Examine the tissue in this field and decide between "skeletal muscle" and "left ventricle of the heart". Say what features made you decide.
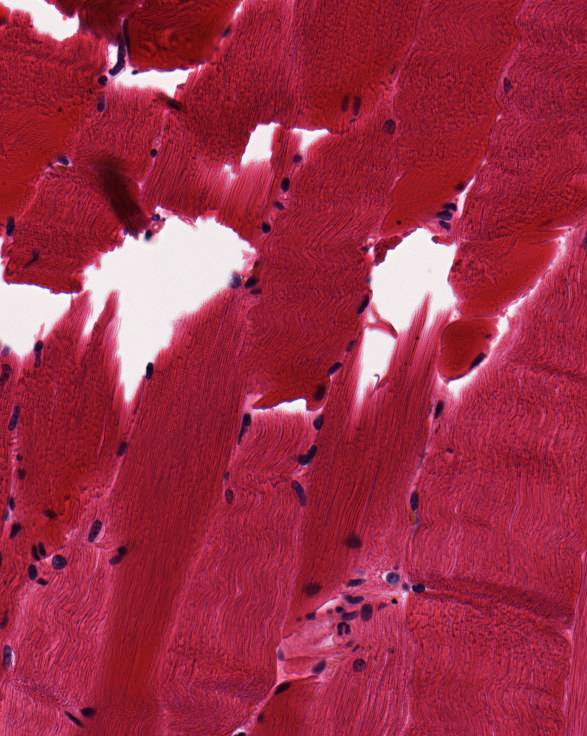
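It's skeletal muscle. The elongated dark nuclei sit along the fibre edges, not in the centres.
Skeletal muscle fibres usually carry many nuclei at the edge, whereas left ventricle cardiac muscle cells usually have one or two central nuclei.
The fibres are also broad, unbranched bands.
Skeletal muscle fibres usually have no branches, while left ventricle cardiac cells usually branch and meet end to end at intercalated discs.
Their cytoplasm stains a deep, dense red-pink.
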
